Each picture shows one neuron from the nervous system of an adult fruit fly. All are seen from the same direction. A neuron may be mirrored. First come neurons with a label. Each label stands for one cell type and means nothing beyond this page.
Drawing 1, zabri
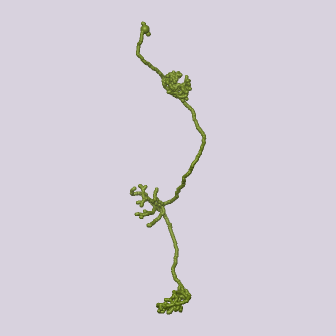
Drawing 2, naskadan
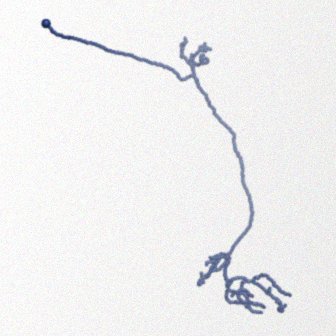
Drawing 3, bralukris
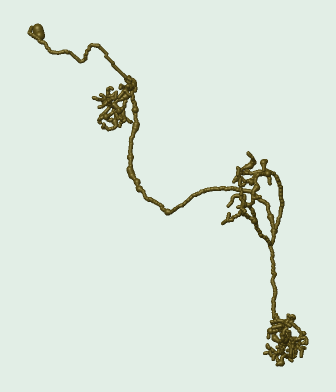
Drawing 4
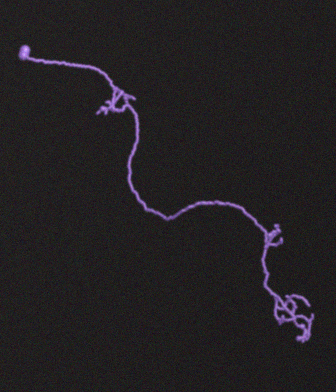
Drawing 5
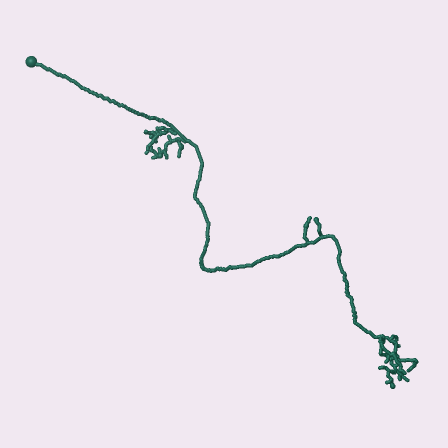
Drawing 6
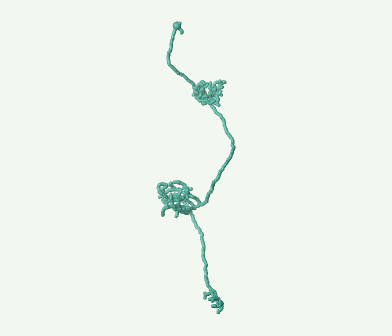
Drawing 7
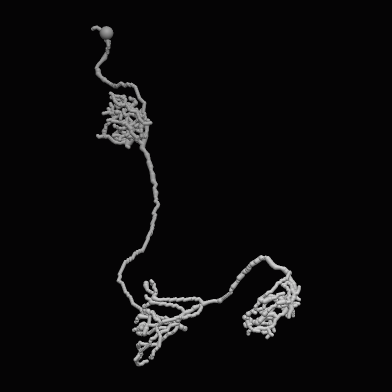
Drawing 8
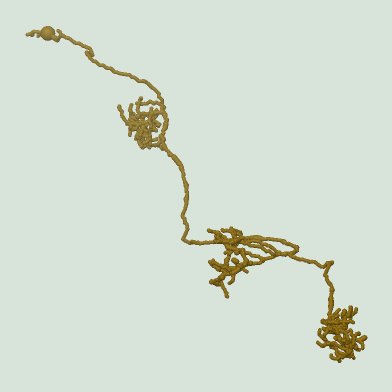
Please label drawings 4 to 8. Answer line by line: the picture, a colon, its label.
4: naskadan
5: naskadan
6: bralukris
7: zabri
8: bralukris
